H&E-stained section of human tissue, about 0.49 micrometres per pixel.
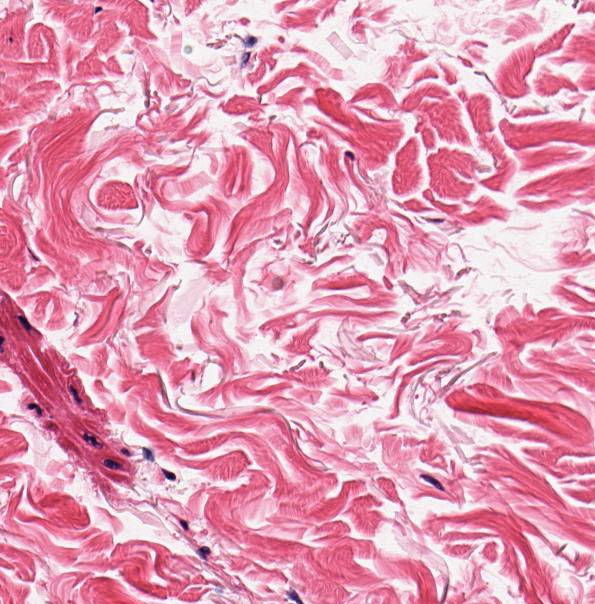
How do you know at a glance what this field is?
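Dermis. Collagen bundles, many wavy and curving; in upper right, several cut across as rounded pink profiles. Nuclei sparse, thinly scattered; the few present small, dark, elongated.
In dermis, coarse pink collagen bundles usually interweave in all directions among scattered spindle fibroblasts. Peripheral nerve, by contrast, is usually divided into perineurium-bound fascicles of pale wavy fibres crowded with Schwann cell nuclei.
Sparse nuclei here argue against nerve.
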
